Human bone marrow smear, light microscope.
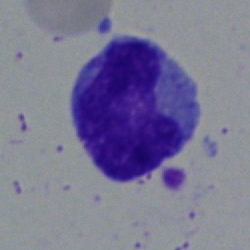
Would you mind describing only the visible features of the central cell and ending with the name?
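Roughly round in outline, the cell has a slightly irregular, bumpy edge. Its nucleus, indented by a notch from the right side, fills most of the cell. Chromatin stains dark purple and looks fairly dense, with only small paler patches. The cell is a monocyte.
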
